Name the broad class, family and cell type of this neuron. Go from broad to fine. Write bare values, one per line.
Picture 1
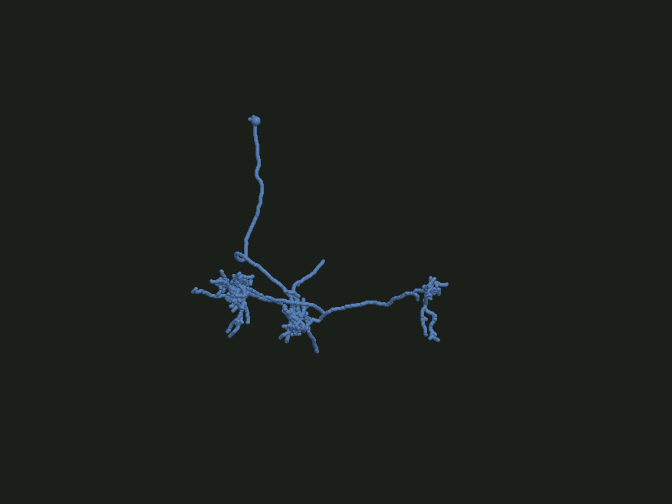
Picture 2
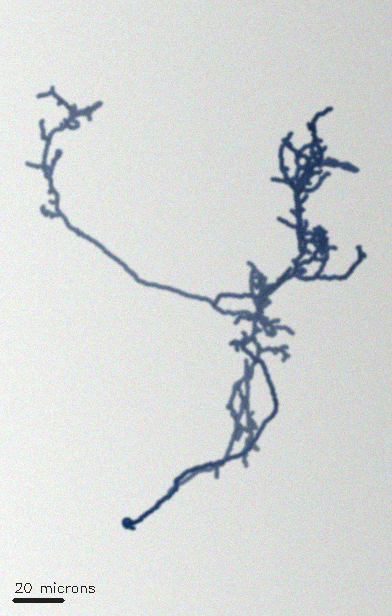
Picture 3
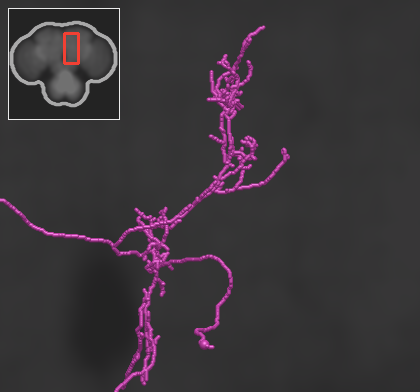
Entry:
central-brain intrinsic neuron
hemilineage PSa1
PS096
